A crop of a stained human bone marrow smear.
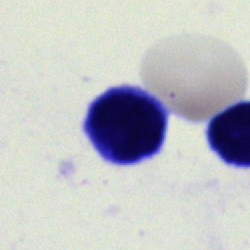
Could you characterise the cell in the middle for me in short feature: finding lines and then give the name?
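Outline: roughly round, a few slightly flattened, angular sides
Staining: uniformly deep blue-violet throughout
Chromatin: too dense and dark to show any internal pattern
Granules: none seen on or around the dark mass
Name: lymphocyte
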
